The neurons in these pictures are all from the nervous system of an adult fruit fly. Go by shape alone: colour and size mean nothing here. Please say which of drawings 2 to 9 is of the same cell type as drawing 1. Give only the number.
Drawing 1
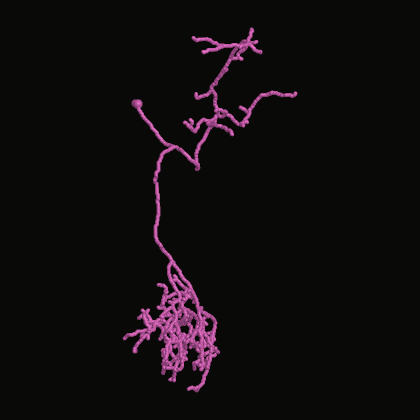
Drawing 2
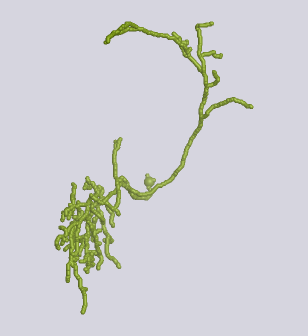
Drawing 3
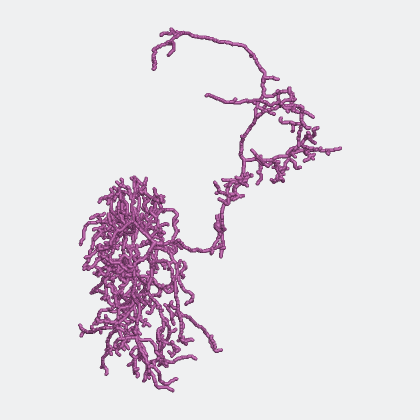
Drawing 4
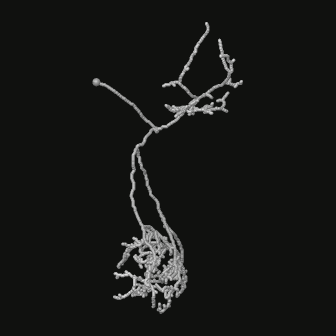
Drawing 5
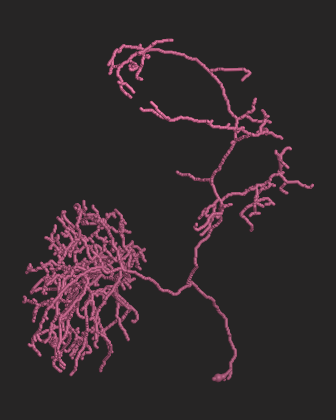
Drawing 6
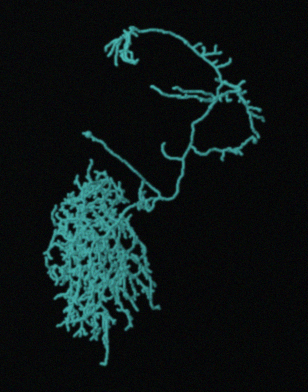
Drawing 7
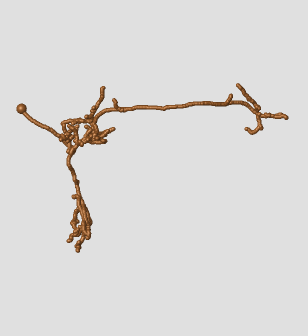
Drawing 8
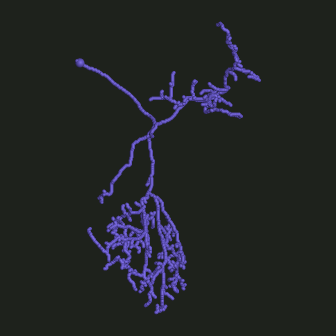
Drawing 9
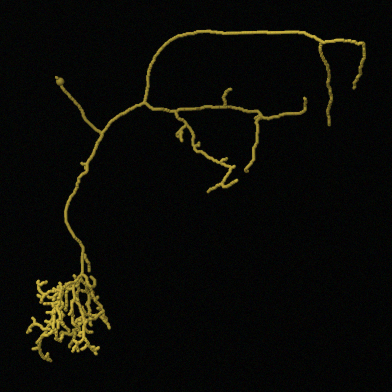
4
